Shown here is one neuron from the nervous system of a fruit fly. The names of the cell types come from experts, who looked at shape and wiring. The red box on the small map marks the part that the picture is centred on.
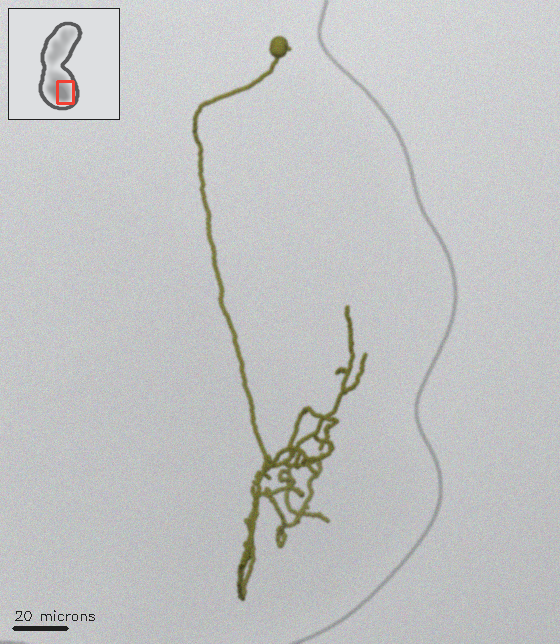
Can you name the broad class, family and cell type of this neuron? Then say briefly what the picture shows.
This is a central-brain intrinsic neuron. The family is hemilineage SMPp&v1_ventral. The cell type is SMP592. The cell body is at the top of the picture. From top to bottom in the picture it spans about 200 microns.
